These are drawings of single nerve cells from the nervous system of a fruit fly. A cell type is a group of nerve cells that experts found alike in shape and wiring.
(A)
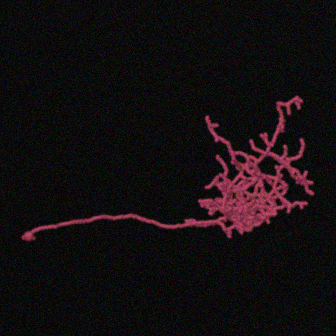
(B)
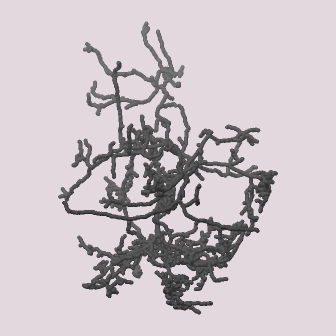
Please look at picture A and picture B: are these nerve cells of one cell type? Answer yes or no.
no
